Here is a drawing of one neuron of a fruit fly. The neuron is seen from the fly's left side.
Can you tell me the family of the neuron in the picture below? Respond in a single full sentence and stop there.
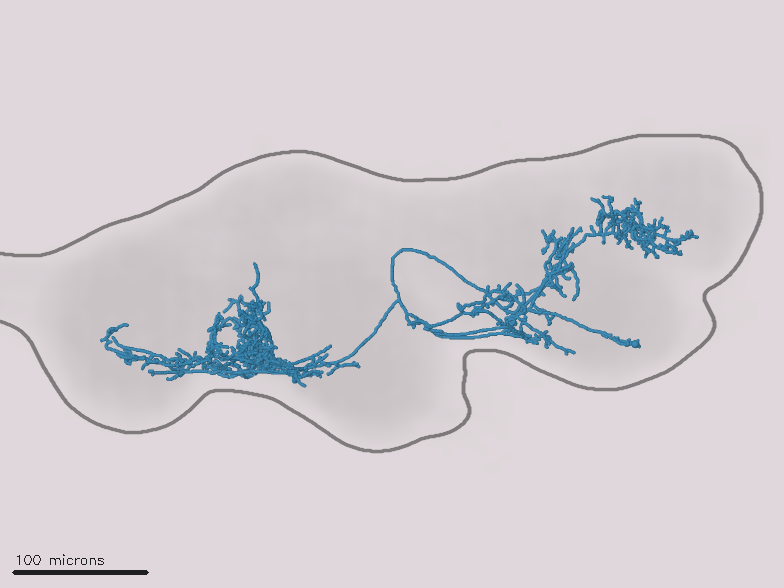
Grouped by family, the neuron goes with hemilineage 05B.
